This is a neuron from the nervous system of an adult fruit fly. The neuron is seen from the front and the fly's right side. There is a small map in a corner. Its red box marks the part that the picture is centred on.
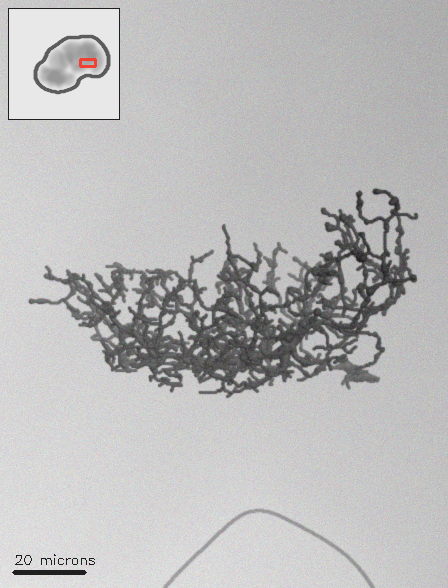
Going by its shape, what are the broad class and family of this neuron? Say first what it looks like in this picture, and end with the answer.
By the scale bar it is about 110 microns wide in this view. The picture shows more than a hundred branch ends. Its broad class is central-brain intrinsic neuron. Its family is hemilineage WEDa1.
